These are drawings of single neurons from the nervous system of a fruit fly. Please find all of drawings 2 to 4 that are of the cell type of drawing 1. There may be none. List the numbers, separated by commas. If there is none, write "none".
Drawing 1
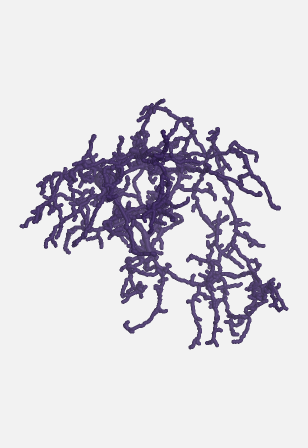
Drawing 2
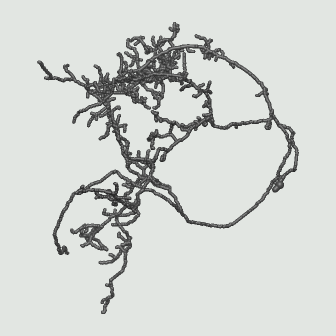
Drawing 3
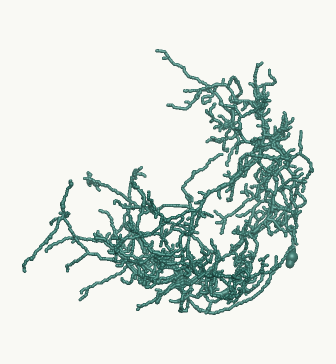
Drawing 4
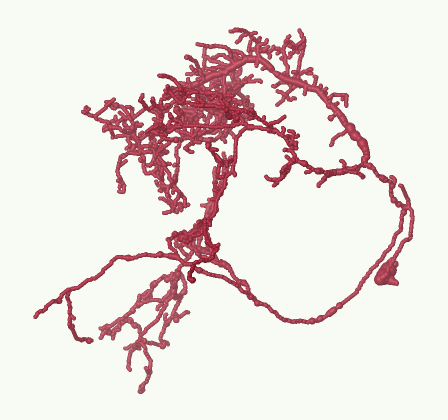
3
